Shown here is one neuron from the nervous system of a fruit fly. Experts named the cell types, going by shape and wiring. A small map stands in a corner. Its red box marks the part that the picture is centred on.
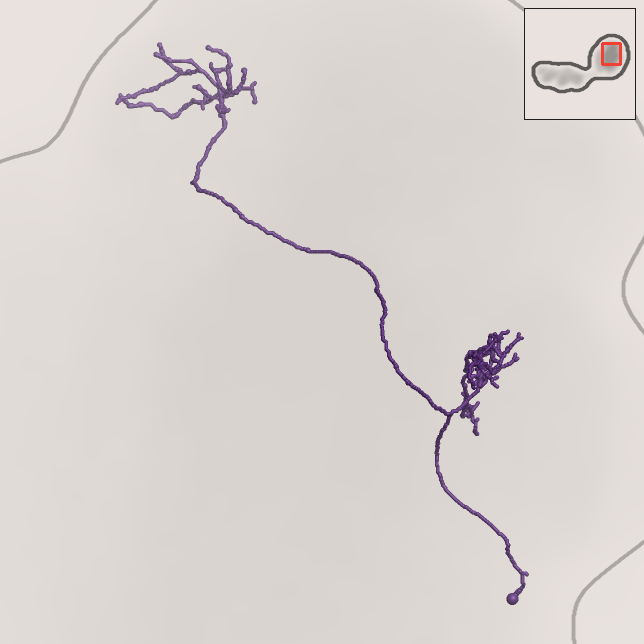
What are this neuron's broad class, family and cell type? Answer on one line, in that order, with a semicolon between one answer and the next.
central-brain intrinsic neuron; hemilineage ALv1; CB2004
